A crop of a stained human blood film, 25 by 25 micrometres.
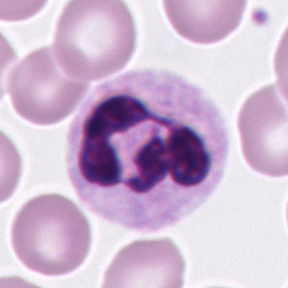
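Segmented neutrophil, stained peripheral blood smear. Cell about 14 micrometres across. Lobes curve around a pale central patch of cytoplasm; chromatin dense, dark purple, clumped. Cytoplasm plentiful, pale pinkish-lilac, filled with fine, evenly spread lilac granules.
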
